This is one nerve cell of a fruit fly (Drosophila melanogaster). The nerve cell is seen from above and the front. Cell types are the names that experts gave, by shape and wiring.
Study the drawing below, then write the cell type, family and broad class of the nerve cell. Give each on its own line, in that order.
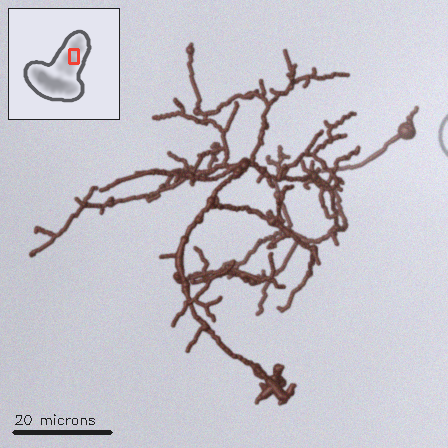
IN03B061
hemilineage 03B
nerve-cord intrinsic neuron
